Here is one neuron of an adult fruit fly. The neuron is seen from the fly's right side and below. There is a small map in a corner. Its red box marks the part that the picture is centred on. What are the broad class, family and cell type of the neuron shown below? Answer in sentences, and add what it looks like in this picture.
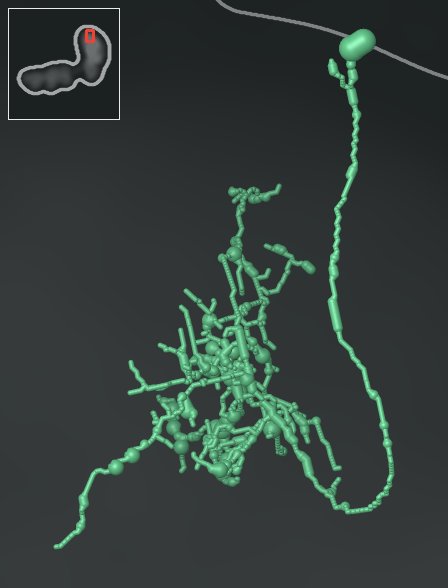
This is a central-brain intrinsic neuron. Its family is hemilineage VLPl4_dorsal. It is of cell type LHAV4a4. Its cell body lies at the upper right of the picture. The picture shows dozens of branch ends.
